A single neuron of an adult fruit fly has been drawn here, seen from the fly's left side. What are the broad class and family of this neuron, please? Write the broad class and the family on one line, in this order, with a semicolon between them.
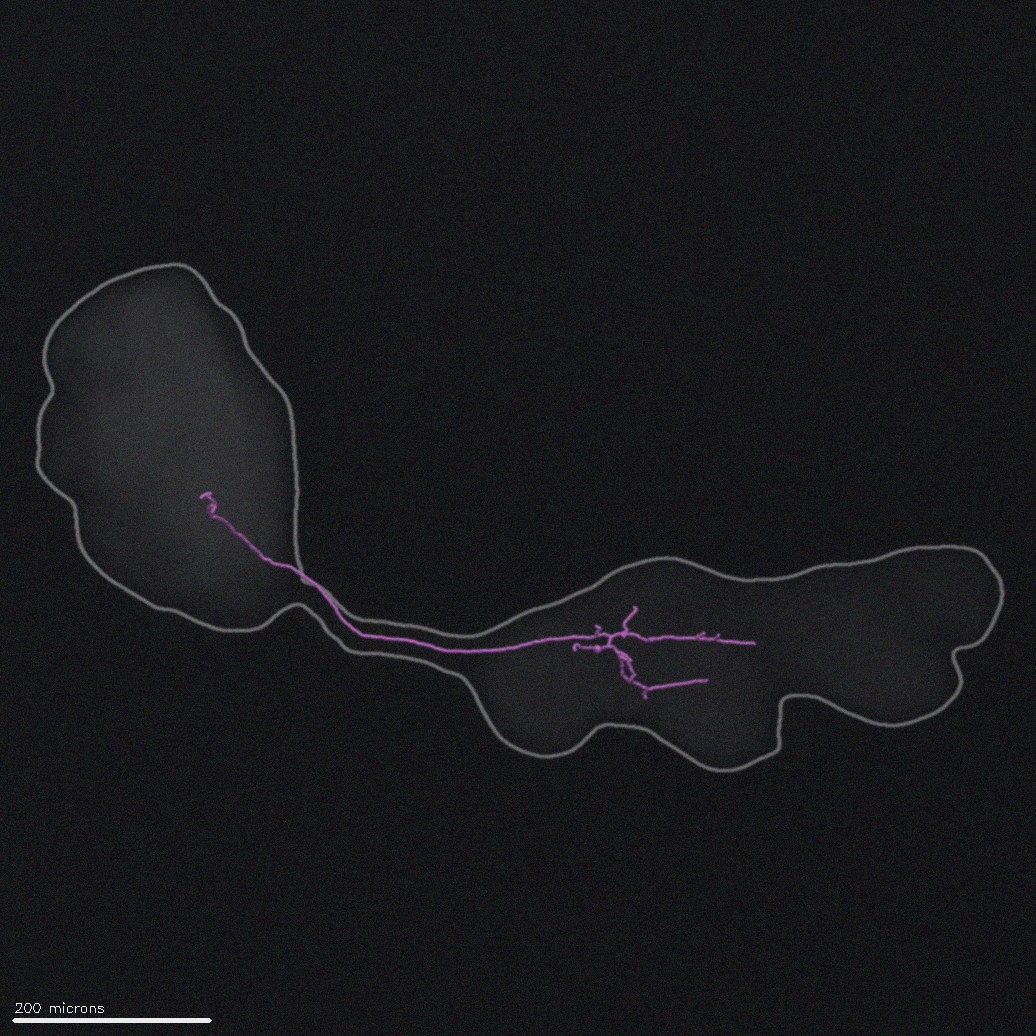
sensory neuron ascending to the brain; class mechanosensory proprioceptive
